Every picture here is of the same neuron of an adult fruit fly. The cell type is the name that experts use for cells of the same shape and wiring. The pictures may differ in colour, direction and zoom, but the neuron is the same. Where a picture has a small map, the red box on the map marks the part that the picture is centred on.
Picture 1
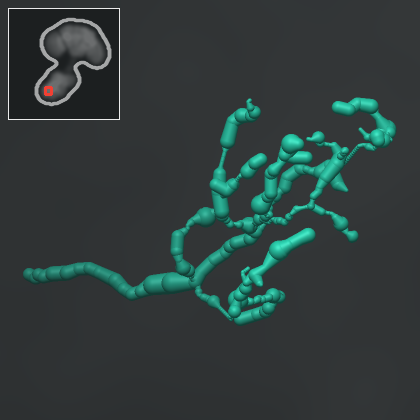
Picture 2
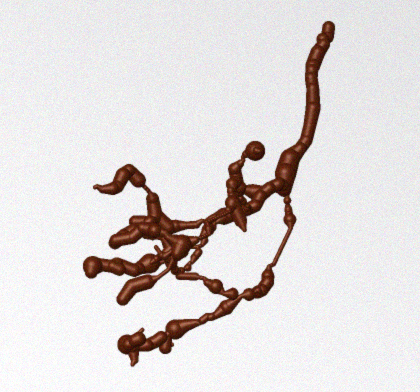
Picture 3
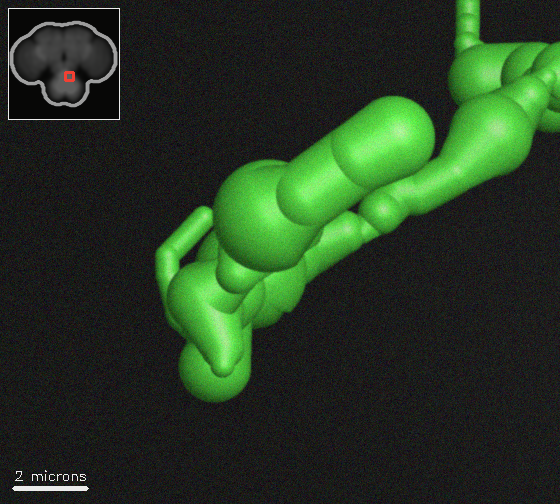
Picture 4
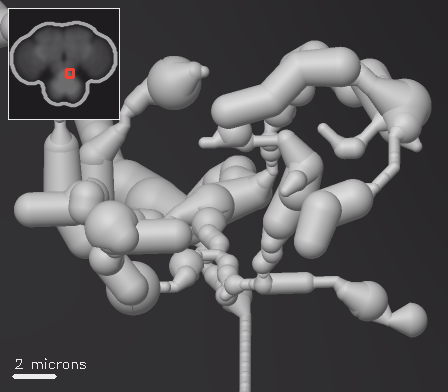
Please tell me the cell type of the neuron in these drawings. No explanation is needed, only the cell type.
SNxx23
